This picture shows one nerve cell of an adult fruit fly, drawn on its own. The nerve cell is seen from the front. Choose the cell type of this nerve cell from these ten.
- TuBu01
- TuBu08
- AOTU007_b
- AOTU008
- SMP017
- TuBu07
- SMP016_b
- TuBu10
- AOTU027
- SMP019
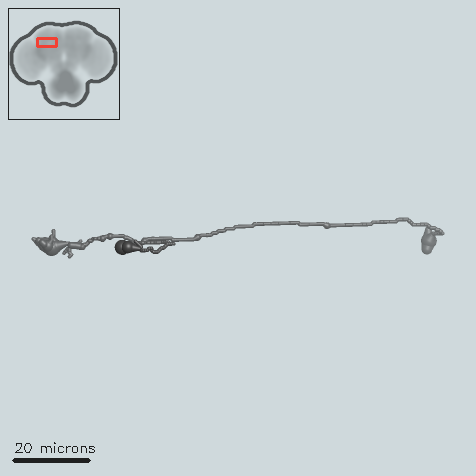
TuBu10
